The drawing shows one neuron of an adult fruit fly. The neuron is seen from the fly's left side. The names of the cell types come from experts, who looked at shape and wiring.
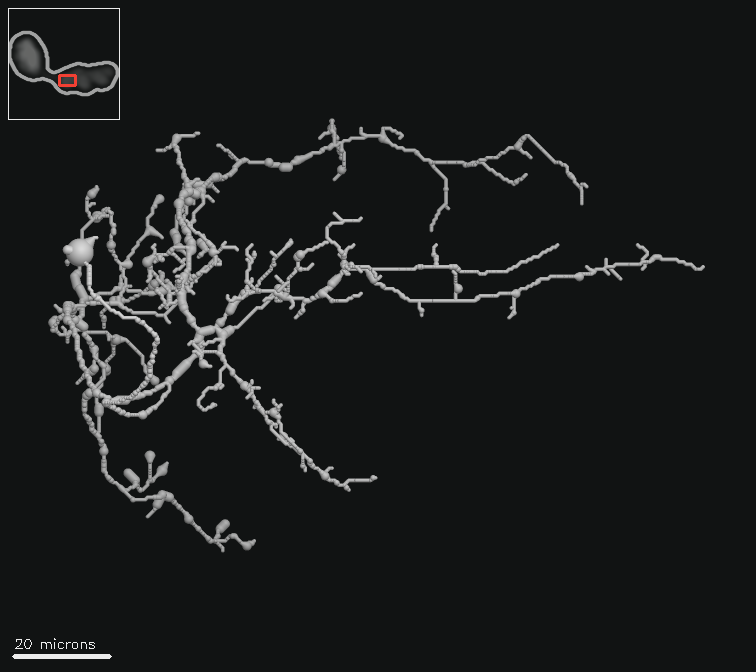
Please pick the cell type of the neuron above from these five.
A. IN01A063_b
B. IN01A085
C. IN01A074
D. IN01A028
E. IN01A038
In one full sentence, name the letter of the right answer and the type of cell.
Here the neuron is of cell type IN01A063_b, corresponding to option A.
